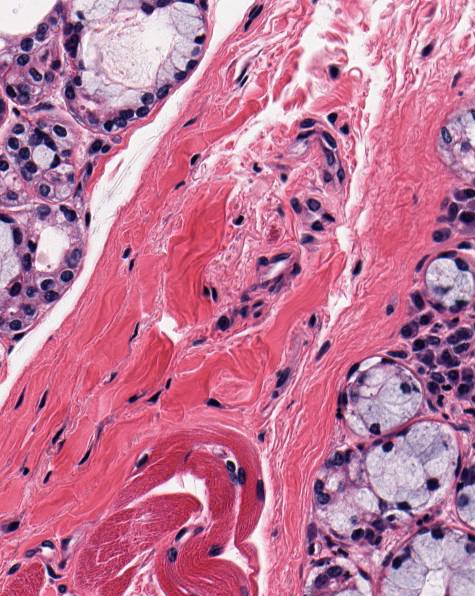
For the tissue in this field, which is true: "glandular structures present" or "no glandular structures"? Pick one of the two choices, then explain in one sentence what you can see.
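Glandular structures present. On the right edge, mucous acini are made of cells with pale, bubbly grey-blue cytoplasm and flattened nuclei pressed against the base.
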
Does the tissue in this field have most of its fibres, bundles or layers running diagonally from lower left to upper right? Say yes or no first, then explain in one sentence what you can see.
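Yes. A broad band of pink fibrous tissue runs diagonally from lower left to upper right, with glandular tissue on either side of it.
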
